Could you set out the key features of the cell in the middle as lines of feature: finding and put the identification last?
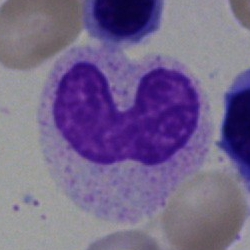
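Outline: round to slightly oval, edge smooth
Nucleus: deeply indented from the upper side, kidney-shaped
Chromatin: coarse, clumped, dark purple
Nucleoli: not visible
Cell: band neutrophil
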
